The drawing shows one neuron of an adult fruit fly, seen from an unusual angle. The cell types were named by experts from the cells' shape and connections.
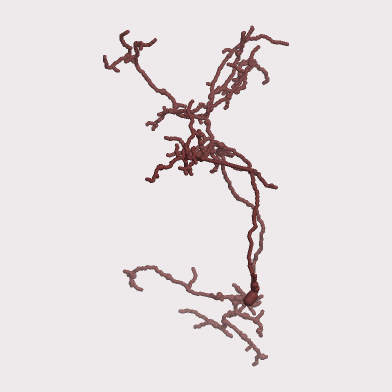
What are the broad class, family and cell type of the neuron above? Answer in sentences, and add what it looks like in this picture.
It is a central-brain intrinsic neuron. Its family is hemilineage CREa2_ventral. Its cell type is LAL030_b. The picture shows dozens of branch ends. In this view it is taller than it is wide.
